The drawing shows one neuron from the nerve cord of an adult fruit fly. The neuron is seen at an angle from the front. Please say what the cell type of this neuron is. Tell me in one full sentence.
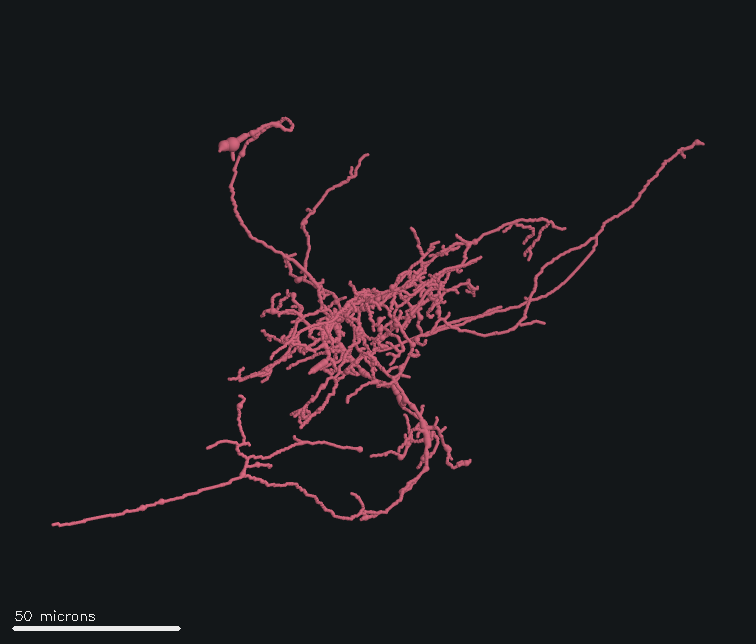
The cell type name for this neuron is AN17A073.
